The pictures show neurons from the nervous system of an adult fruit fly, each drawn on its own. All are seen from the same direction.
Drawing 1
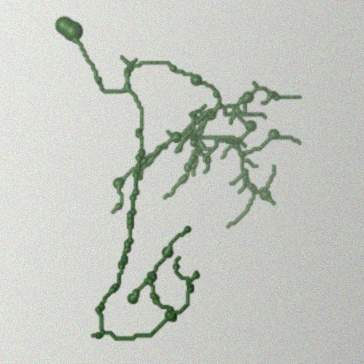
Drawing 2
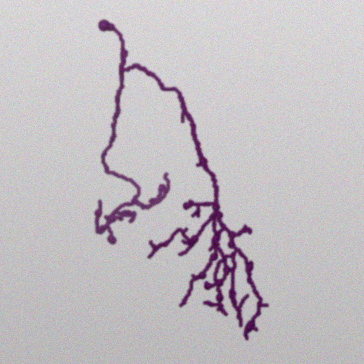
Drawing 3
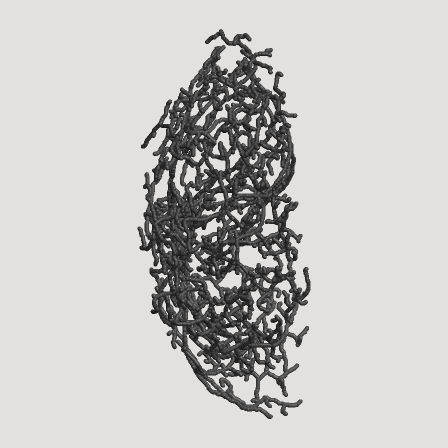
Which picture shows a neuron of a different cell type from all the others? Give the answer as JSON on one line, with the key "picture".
{"picture": 3}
